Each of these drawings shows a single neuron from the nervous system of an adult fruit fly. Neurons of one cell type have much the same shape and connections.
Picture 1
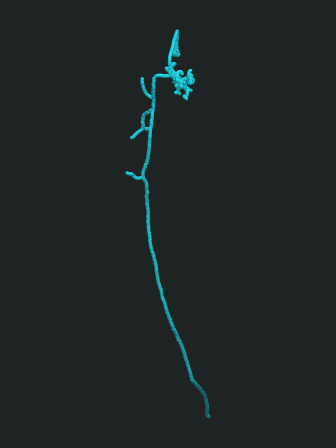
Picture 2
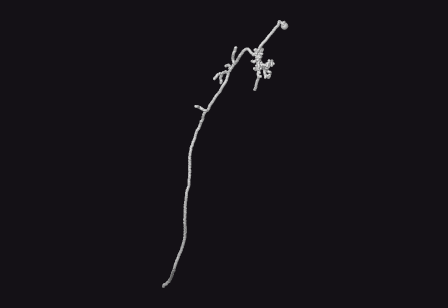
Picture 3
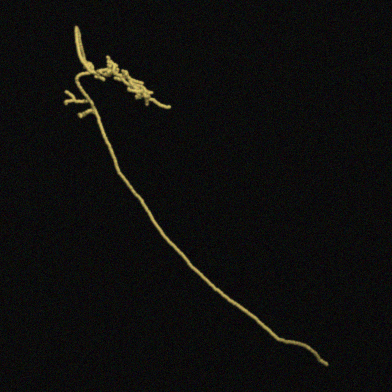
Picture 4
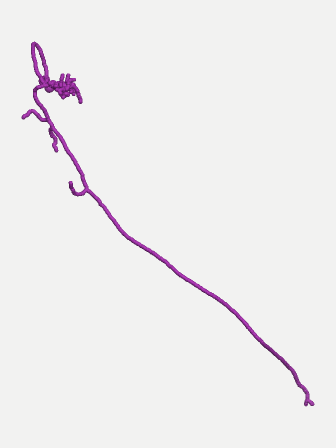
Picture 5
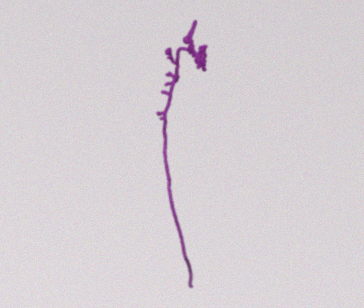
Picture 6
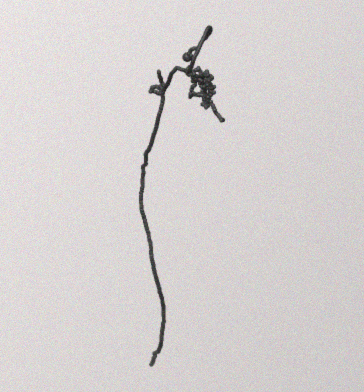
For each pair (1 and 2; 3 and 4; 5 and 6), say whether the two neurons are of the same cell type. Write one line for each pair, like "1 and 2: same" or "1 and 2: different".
1 and 2: same
3 and 4: same
5 and 6: different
